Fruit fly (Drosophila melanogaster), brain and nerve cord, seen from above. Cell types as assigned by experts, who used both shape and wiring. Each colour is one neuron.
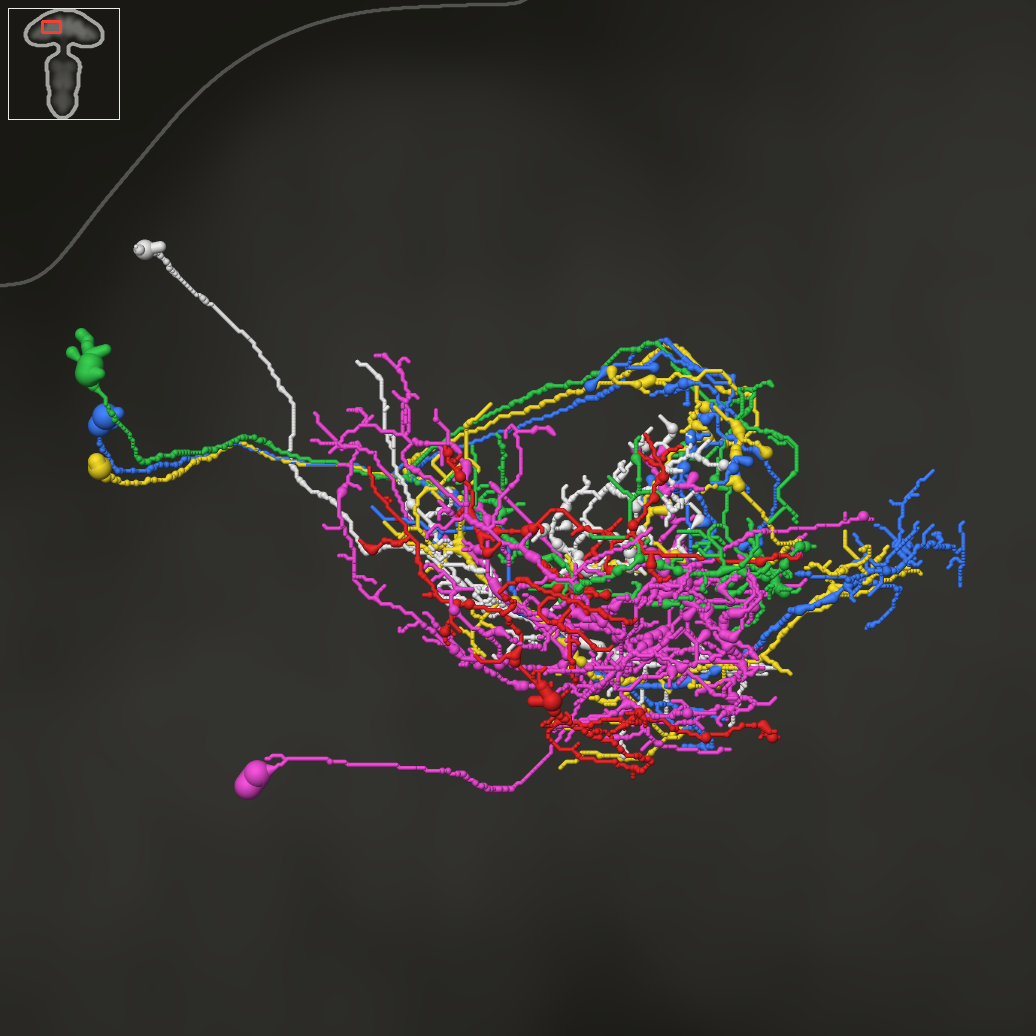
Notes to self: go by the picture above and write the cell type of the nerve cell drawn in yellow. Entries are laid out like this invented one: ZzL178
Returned: SLP028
